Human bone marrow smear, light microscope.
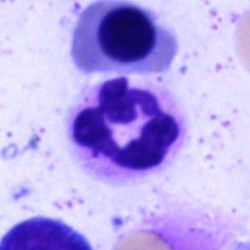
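Segmented neutrophil, the cell at the centre of the field. Start with its round outline. Then look into the nucleus, where the chromatin is dark purple and densely clumped; take your time, and you will find no nucleoli there. Last, check the cytoplasm: no vacuoles are seen.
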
